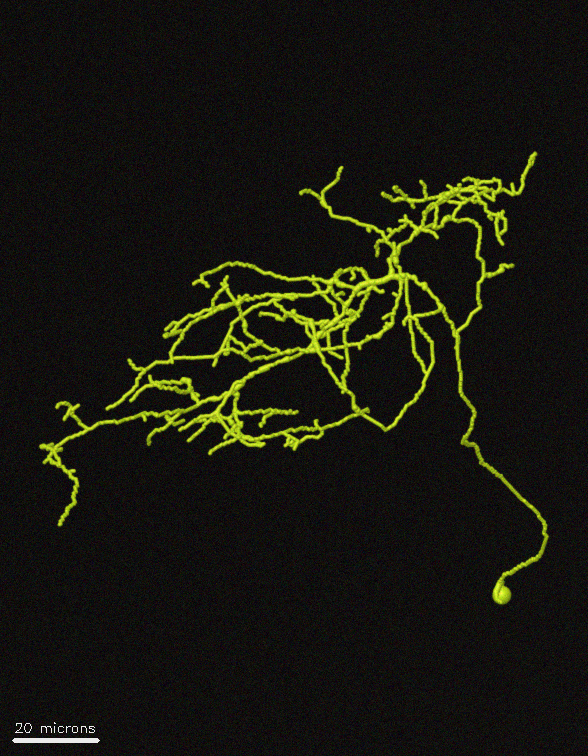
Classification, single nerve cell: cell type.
IN12A061_c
